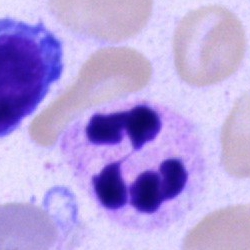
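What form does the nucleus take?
Several separate lobes, joined by thin thread-like strands.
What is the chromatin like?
Dense, dark purple and clumped.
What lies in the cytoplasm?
Fine pinkish-lilac granules, scattered throughout.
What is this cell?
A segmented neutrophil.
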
